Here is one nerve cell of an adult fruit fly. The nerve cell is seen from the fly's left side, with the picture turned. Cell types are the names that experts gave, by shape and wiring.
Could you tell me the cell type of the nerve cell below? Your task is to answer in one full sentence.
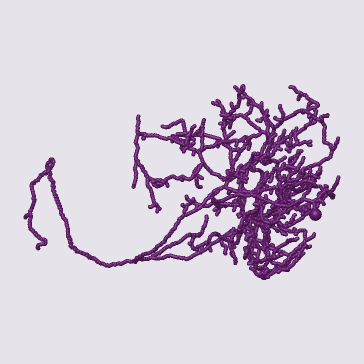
The nerve cell belongs to cell type CB3322.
